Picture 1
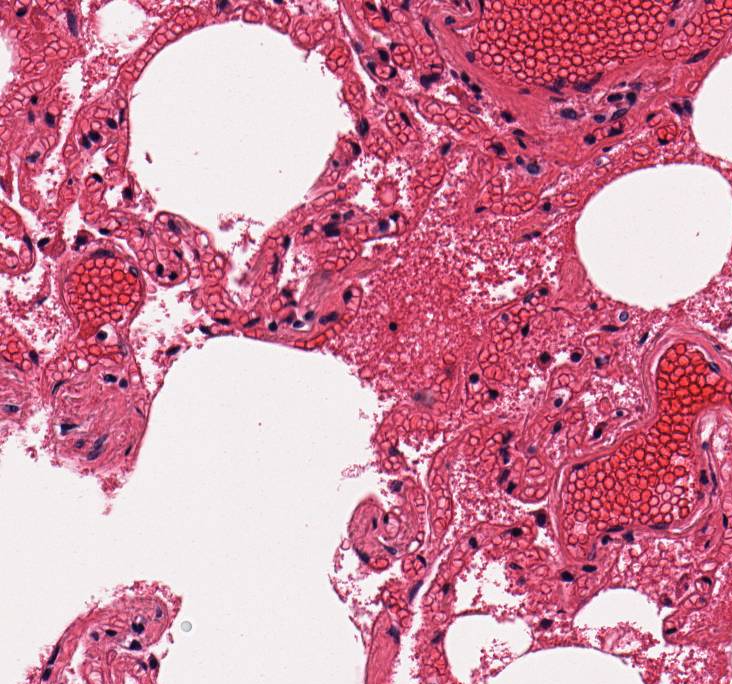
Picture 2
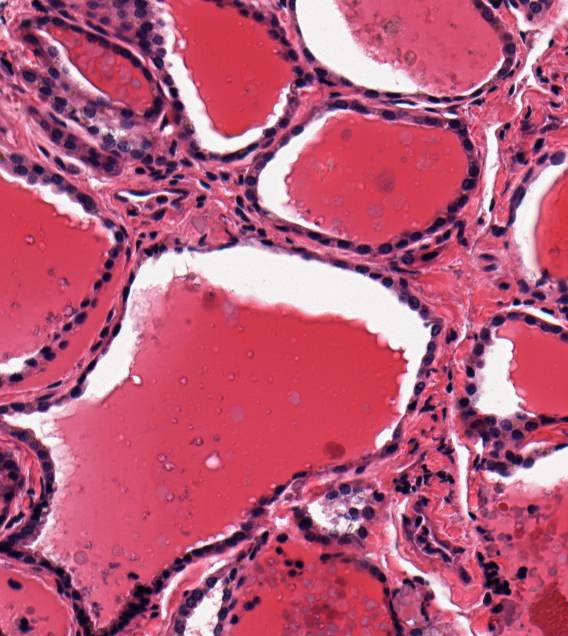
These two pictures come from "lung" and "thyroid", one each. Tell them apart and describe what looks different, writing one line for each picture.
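Picture 1 – lung. No glands or epithelial-lined tubules are present in the field.
Picture 2 – thyroid. The field is filled with closed, rounded to angular follicles of varying size, the largest lying in the lower left-centre.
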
